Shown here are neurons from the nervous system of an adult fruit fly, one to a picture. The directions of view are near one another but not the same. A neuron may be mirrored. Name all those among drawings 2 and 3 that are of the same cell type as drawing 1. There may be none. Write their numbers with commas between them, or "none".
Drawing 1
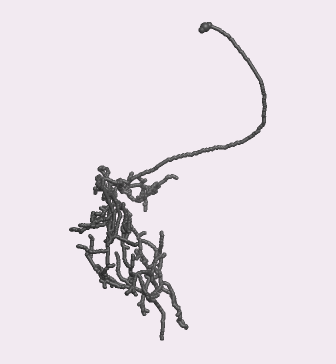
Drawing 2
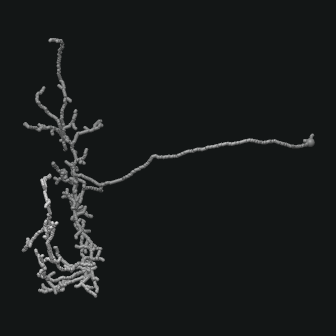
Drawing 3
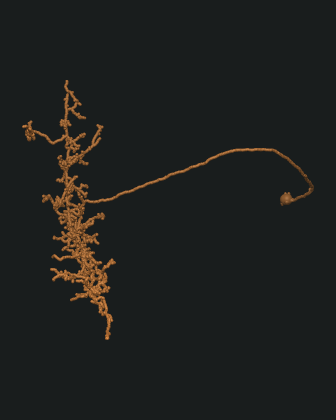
2, 3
